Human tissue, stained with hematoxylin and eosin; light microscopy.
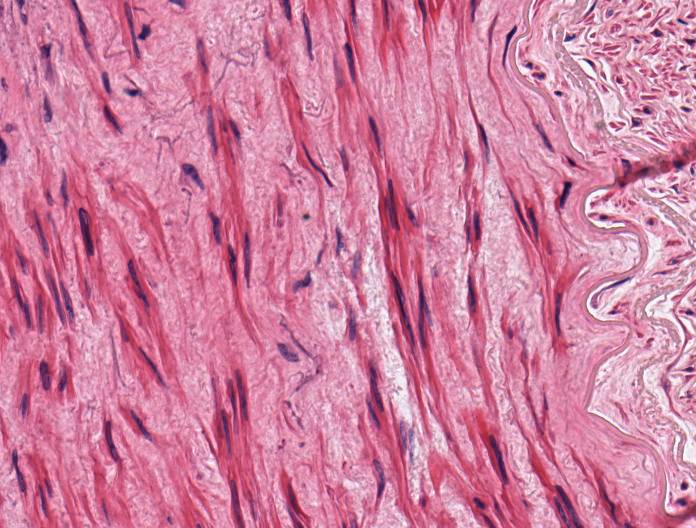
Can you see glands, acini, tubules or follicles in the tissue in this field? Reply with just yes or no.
No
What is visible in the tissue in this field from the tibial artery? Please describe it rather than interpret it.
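Begin with the nuclei of the spindle cells: elongated, rod- or cigar-shaped, and dark purple. Around them, the cytoplasm is deep pink, forming streaky bands along the bundles. Between those deeper pink bundles you'll notice paler pink, finely fibrillar tissue. Near the right edge, follow the sharply outlined, wavy pink line running top to bottom.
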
